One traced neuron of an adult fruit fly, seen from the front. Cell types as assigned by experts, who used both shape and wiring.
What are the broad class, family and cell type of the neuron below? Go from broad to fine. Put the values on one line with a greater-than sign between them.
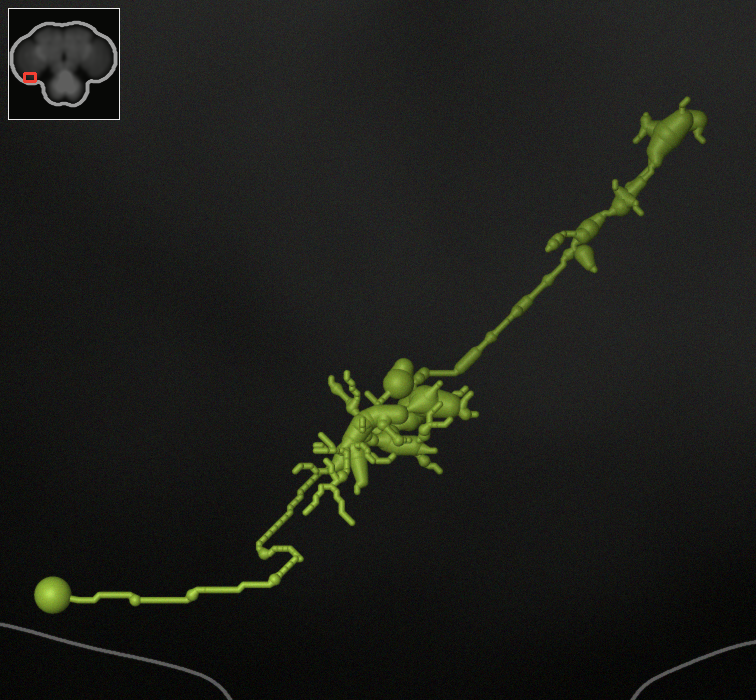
optic-lobe intrinsic neuron > Mi > Mi9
